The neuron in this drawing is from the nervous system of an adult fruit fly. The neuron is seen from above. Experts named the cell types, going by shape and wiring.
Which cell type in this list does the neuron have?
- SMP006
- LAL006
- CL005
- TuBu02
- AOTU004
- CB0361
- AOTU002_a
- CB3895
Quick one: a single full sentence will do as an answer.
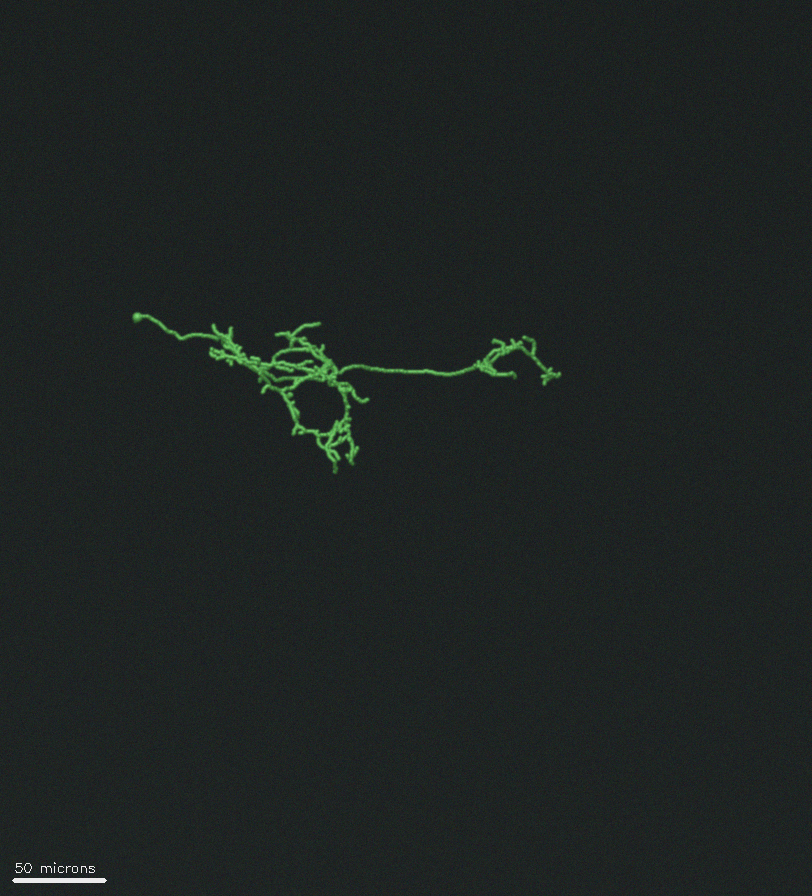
It is CB3895 that is the cell type of the neuron.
